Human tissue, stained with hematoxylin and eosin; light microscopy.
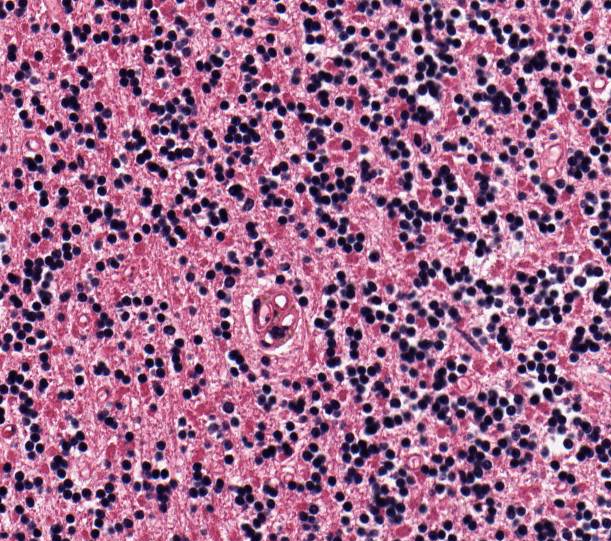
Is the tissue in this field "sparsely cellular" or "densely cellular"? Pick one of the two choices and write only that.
Densely cellular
